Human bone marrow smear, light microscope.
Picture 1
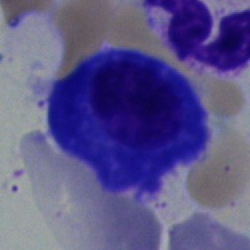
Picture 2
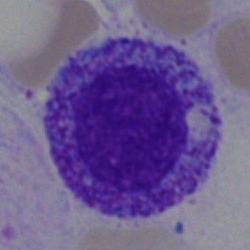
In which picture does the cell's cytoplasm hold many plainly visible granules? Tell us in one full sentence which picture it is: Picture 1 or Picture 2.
What picture 2 shows is a cell with many visible granules in its cytoplasm.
